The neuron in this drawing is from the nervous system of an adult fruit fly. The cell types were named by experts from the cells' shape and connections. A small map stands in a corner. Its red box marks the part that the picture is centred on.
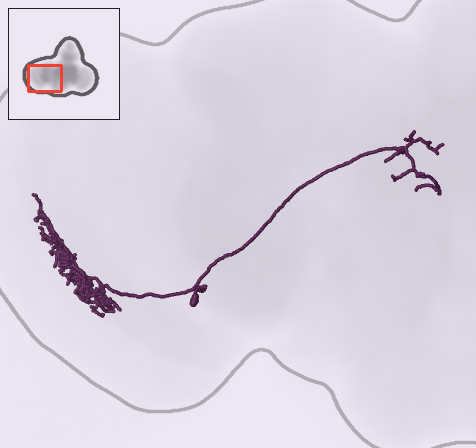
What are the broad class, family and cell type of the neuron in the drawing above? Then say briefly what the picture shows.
This is a visual projection neuron. The family is MeVP. The cell type is MeVP8. As drawn here it is wider than it is tall.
